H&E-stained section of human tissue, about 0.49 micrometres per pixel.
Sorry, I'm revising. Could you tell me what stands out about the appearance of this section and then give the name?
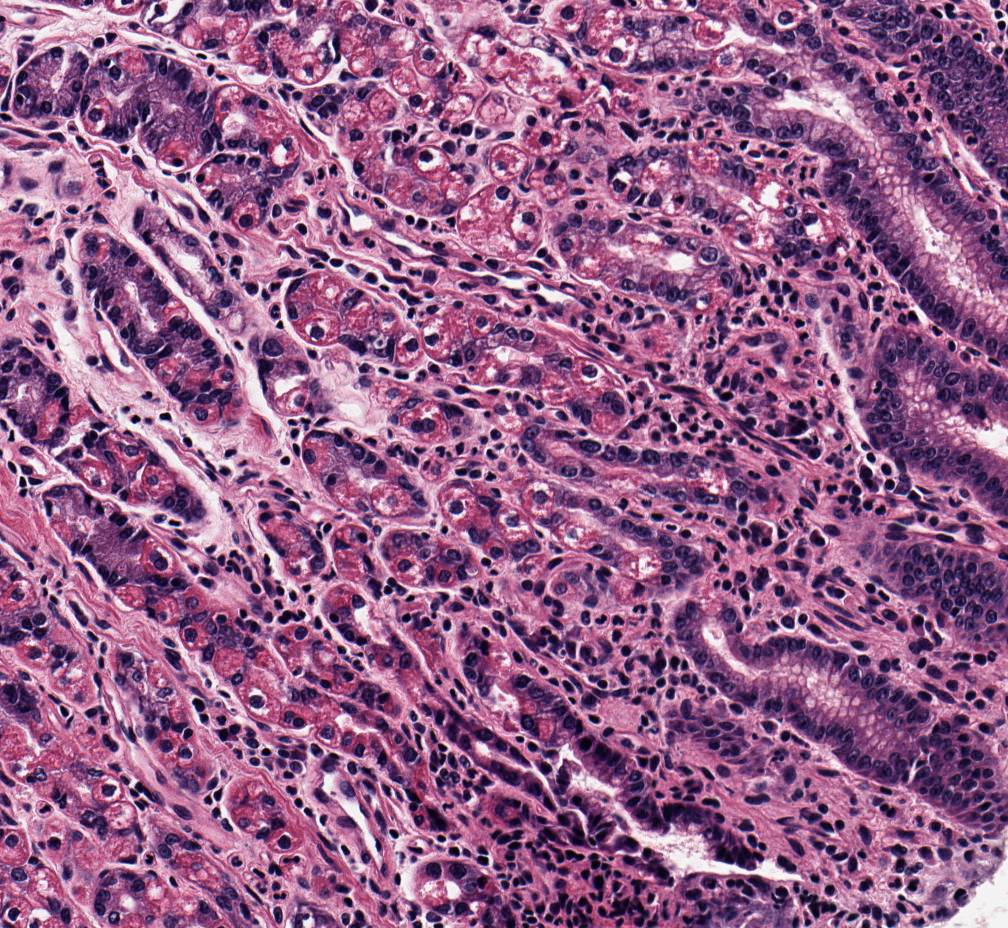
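Columnar cells lining the right-hand pits have pale, finely foamy apical cytoplasm above basal nuclei. Parietal cells, large with bright pink cytoplasm and a central round nucleus, form much of the upper and central glands. On the left, some gland segments show purple-blue cytoplasm and basal nuclei, thin pink fibres running parallel between glands. The section is stomach.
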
